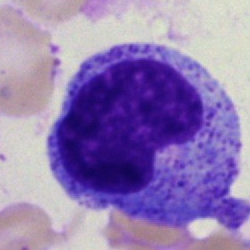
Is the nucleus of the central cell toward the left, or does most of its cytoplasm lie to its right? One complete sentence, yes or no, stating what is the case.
Yes, on the left side of the cell lies its nucleus.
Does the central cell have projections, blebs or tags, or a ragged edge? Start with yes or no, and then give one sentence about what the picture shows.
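Yes. A small rounded bulge projects from the lower right edge of the cell.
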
